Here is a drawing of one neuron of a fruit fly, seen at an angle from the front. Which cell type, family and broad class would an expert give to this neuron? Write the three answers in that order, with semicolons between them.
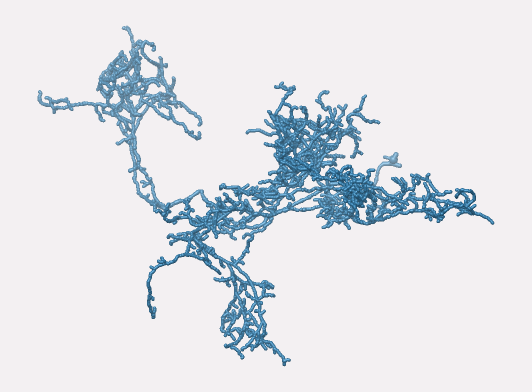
SMP504; hemilineage DM4_dorsal; central-brain intrinsic neuron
